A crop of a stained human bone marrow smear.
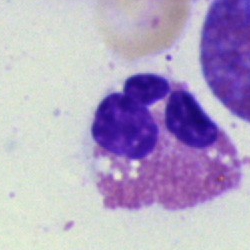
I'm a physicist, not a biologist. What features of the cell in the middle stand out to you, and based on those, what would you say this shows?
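Here the nuclear lobes take a dark purple stain, with dense chromatin. There's plenty of cytoplasm, pinkish-lilac, and most of it sits below those lobes. A handful of small clear vacuoles dot it too. It's an eosinophil.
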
